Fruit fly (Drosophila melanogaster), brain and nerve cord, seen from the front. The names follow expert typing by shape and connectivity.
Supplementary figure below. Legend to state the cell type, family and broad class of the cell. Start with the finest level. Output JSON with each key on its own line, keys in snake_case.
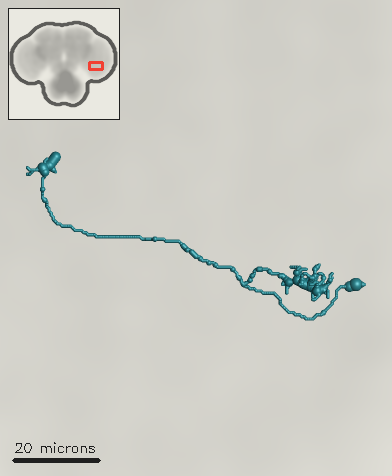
{
 "cell_type": "T3",
 "family": "T",
 "broad_class": "optic-lobe intrinsic neuron"
}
